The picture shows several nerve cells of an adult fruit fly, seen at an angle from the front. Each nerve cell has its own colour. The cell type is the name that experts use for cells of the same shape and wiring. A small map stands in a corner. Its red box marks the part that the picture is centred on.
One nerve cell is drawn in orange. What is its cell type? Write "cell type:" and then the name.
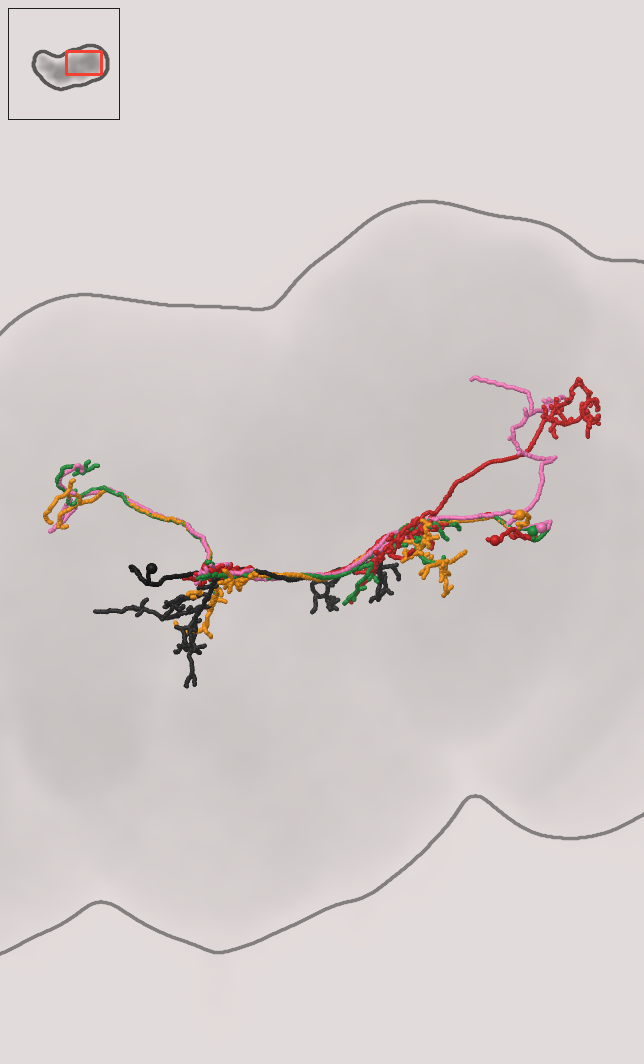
cell type: LAL090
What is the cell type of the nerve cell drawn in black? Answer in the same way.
cell type: LAL094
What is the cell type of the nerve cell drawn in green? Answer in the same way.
cell type: LAL093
